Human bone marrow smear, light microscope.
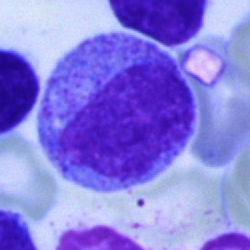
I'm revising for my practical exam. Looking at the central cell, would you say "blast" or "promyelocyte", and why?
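Promyelocyte rather than blast. Fine purple-red granules are scattered through the cytoplasm.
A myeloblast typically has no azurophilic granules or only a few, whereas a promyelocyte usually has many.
The granules present here accord with promyelocyte. The outline is round and smooth, the chromatin finely granular and fairly evenly spread, and the cytoplasmic rim widest on the upper-left side of the nucleus.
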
